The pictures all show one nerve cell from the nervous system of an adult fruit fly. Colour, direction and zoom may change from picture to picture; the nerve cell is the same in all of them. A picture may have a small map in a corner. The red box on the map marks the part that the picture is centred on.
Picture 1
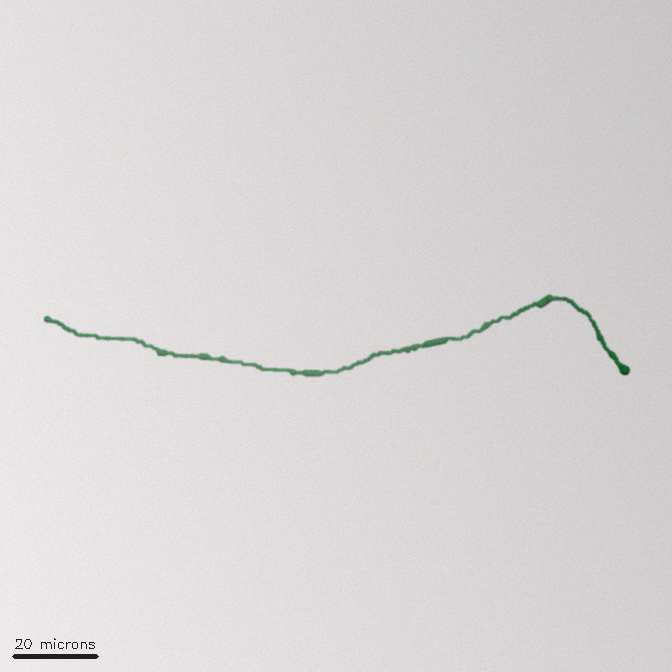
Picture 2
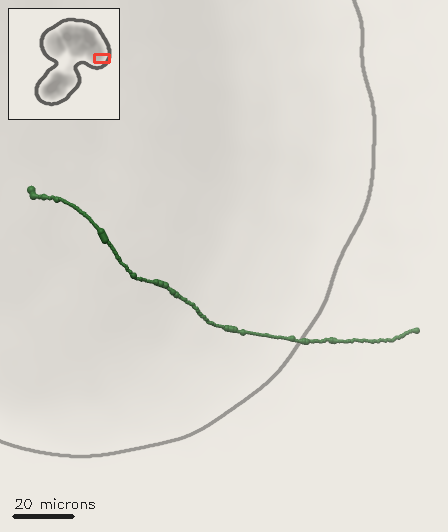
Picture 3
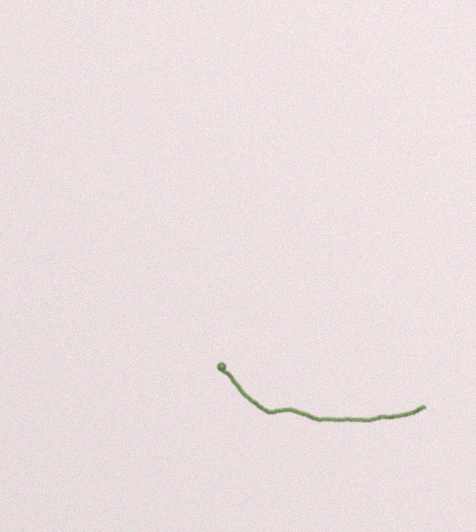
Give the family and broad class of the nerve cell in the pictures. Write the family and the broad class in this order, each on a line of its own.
class visual
photoreceptor or other optic-lobe sensory neuron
